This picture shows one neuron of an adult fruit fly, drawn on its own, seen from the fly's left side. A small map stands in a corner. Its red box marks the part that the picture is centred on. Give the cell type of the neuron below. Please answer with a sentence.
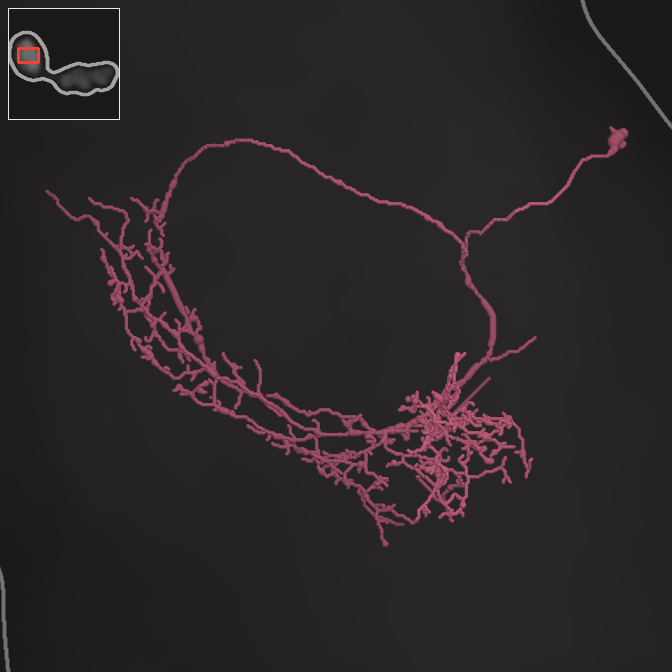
The cell type is WED122.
